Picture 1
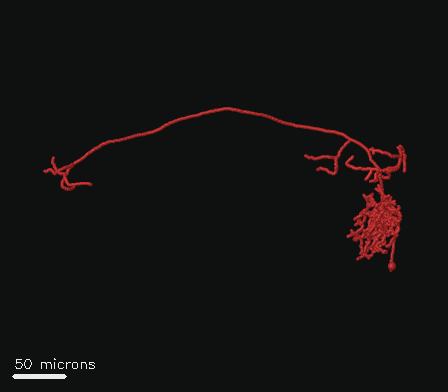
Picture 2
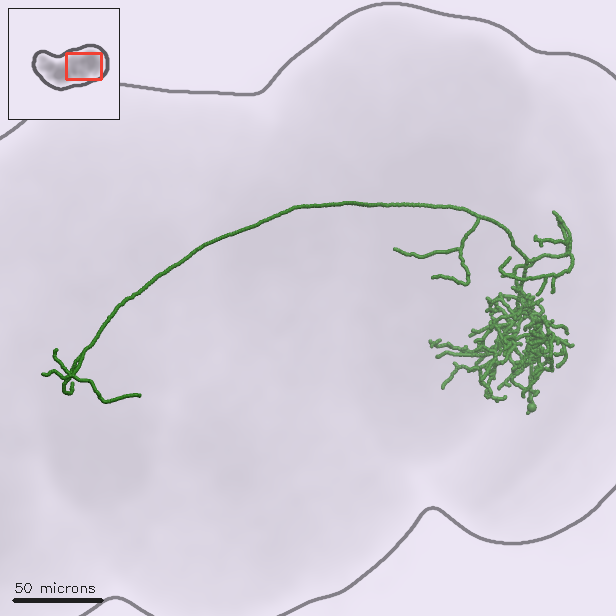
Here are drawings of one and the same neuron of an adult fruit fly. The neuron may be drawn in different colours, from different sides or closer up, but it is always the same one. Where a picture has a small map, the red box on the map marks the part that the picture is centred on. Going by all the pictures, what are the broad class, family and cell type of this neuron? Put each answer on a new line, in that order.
central-brain intrinsic neuron
hemilineage VLPl&p1_lateral
AVLP132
